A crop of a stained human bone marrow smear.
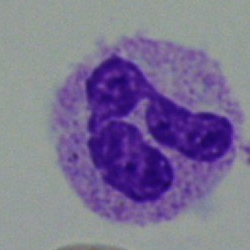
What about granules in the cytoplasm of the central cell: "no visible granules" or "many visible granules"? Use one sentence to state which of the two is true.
Its cytoplasm contains many granules that can be seen.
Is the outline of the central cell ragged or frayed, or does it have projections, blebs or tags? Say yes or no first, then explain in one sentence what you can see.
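Yes. The cell outline is roughly round with a slightly ragged edge.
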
